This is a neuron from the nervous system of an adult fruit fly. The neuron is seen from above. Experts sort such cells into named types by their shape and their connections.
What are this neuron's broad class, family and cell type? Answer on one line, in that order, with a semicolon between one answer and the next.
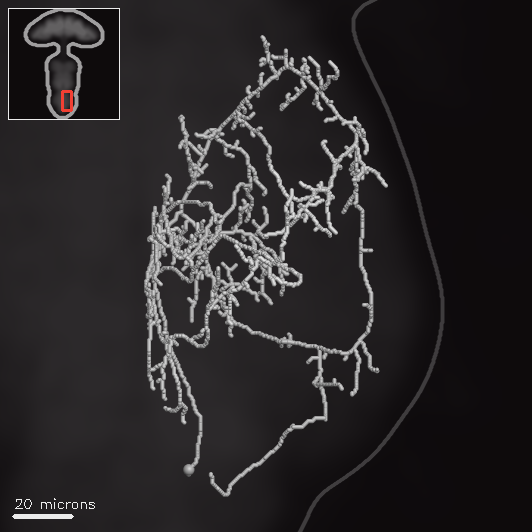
nerve-cord intrinsic neuron; hemilineage 04B; IN04B068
